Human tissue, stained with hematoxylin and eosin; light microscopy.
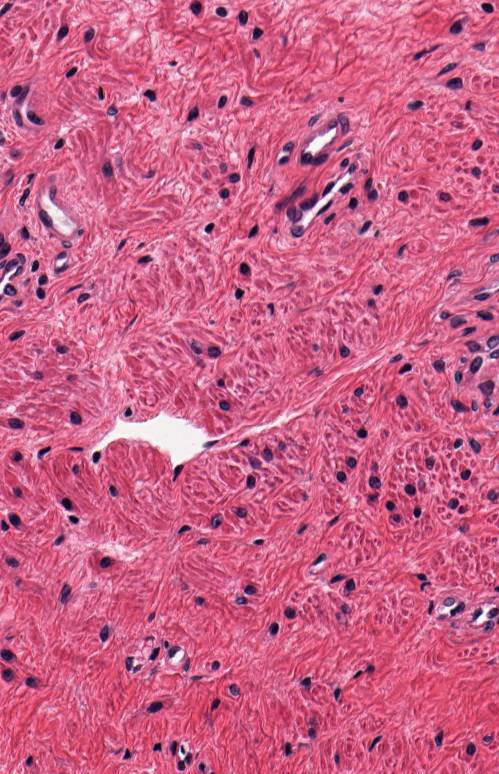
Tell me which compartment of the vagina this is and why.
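This whole field is smooth muscle: interlacing bundles of spindle cells with pink, finely fibrillar cytoplasm, cut in different planes. Cut lengthwise, the nuclei are elongated, blunt-ended and dark; cut across, right of the middle, they are small and round, some with a clear halo.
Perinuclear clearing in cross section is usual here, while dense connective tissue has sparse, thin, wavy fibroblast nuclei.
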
